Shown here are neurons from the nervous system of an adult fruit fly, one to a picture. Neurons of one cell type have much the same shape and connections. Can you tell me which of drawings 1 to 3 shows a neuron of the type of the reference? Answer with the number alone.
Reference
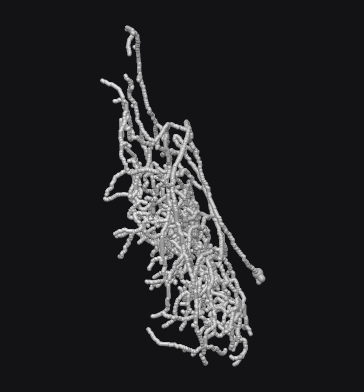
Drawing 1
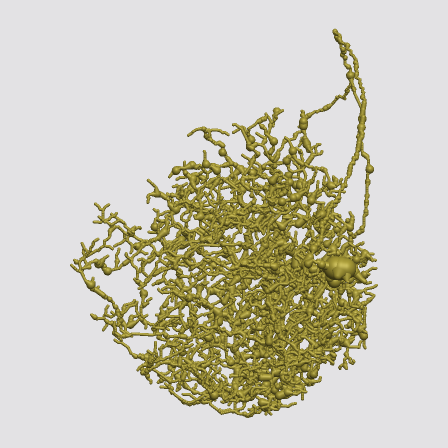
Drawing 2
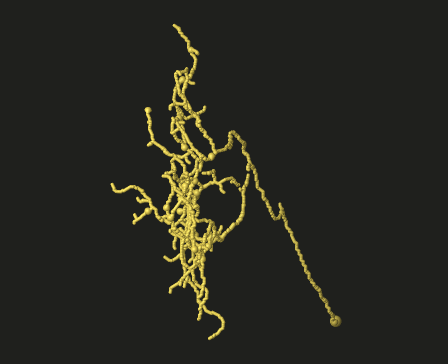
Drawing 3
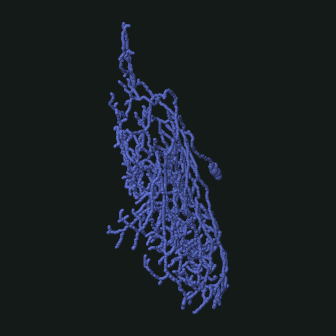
3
